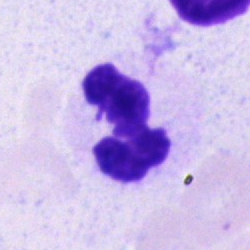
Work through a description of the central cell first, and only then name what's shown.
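Nucleus with two main lobes, an upper and a lower, joined by a narrower middle portion. Chromatin dense, dark purple, clumped. Pale lilac-pink cytoplasm surrounds the nucleus. Outer cell border faint, hard to trace against the background. Central cell: segmented neutrophil.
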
